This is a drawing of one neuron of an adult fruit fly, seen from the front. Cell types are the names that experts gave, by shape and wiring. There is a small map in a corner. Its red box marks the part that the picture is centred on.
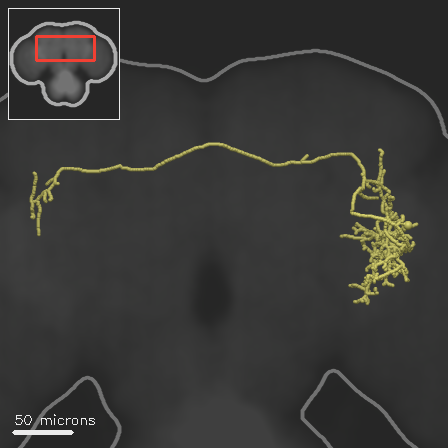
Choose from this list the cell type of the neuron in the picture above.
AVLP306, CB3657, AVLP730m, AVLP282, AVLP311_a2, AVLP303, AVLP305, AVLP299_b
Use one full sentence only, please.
As its cell type, this neuron has CB3657.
